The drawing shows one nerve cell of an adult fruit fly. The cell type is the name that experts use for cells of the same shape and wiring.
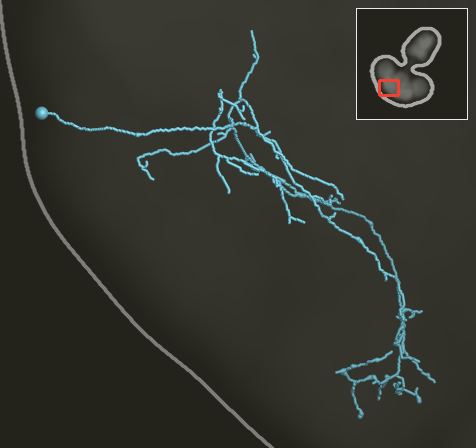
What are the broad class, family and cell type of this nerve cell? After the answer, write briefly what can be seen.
This is a central-brain intrinsic neuron. The family is hemilineage SLPpl1. It is of cell type CB1011. It lies in the brain. The cell body is at the upper left of the picture.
